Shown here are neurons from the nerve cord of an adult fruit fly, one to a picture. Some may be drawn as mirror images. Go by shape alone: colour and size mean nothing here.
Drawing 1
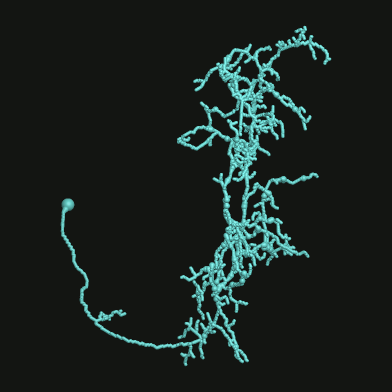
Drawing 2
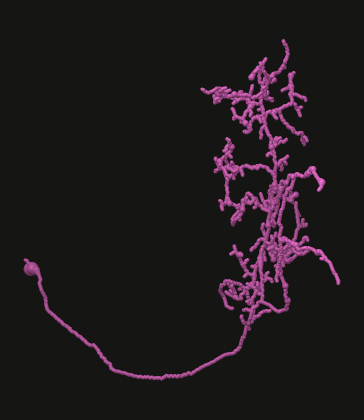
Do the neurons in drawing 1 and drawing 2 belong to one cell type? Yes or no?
yes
